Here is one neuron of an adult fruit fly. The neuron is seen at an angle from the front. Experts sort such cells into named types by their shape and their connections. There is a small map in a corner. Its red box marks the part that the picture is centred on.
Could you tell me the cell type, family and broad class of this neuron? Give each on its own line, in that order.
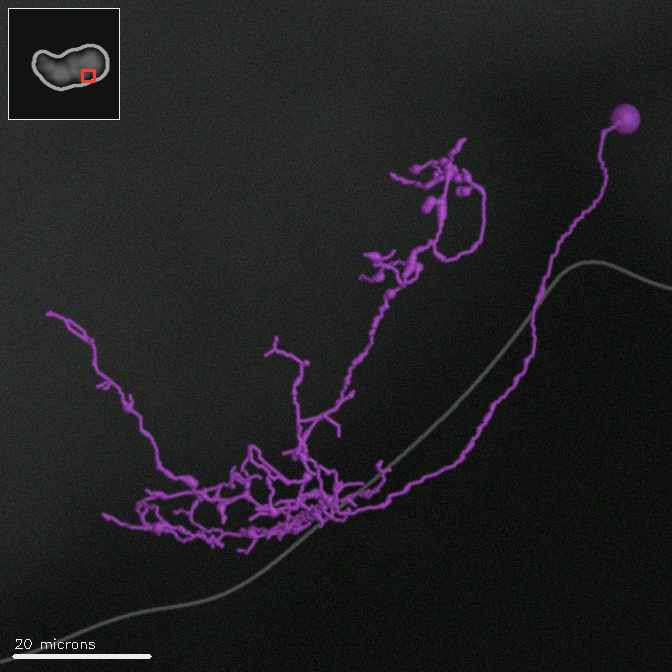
GNG610
hemilineage MD_SA1
central-brain intrinsic neuron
